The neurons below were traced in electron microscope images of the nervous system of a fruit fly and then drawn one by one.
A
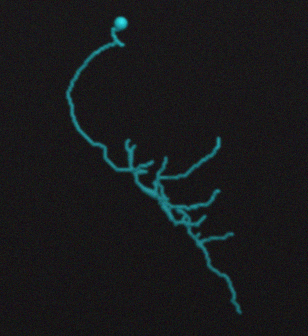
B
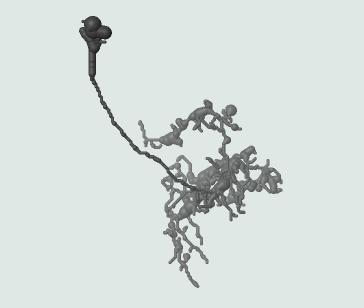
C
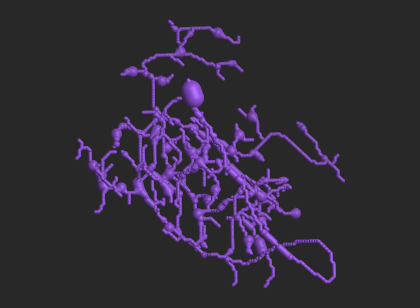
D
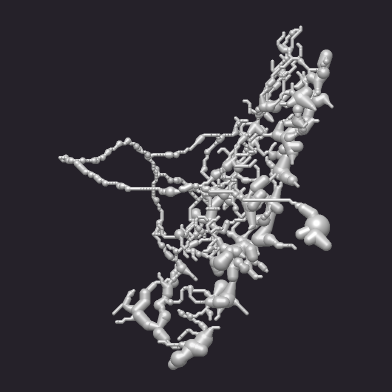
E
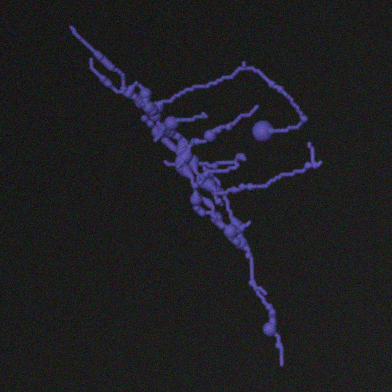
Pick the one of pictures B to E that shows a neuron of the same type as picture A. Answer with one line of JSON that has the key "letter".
{"letter": "E"}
